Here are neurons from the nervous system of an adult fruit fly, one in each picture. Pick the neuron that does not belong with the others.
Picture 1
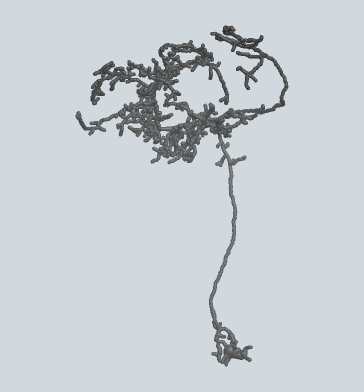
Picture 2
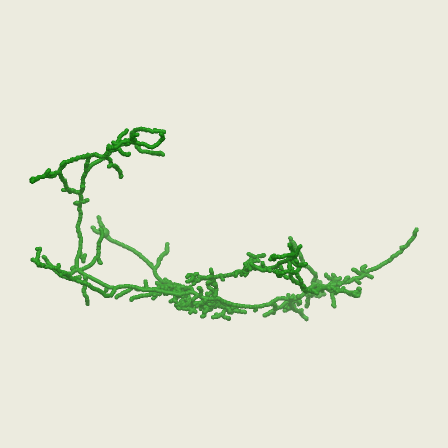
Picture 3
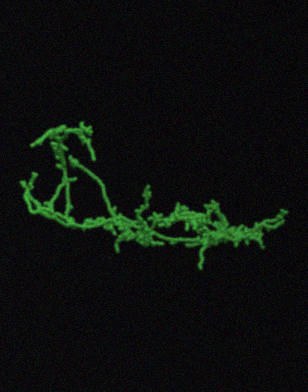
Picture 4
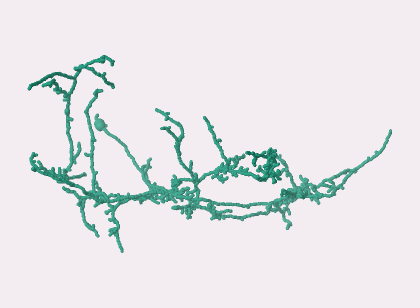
Picture 1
